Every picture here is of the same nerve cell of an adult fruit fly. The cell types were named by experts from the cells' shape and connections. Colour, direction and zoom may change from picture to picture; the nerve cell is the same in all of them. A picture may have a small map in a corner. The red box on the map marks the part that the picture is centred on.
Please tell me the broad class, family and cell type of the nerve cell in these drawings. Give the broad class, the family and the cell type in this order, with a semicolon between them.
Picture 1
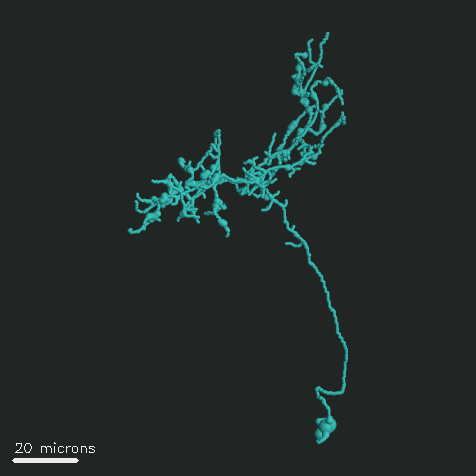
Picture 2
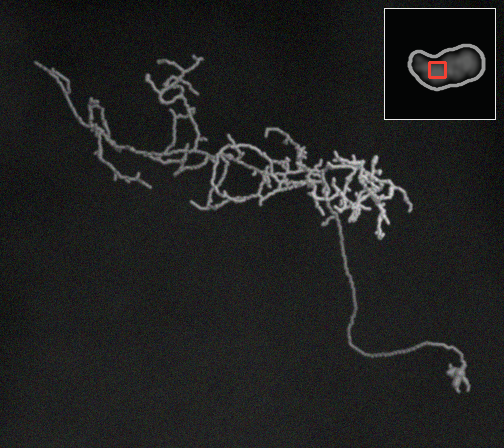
nerve-cord intrinsic neuron; hemilineage 16B; IN16B079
